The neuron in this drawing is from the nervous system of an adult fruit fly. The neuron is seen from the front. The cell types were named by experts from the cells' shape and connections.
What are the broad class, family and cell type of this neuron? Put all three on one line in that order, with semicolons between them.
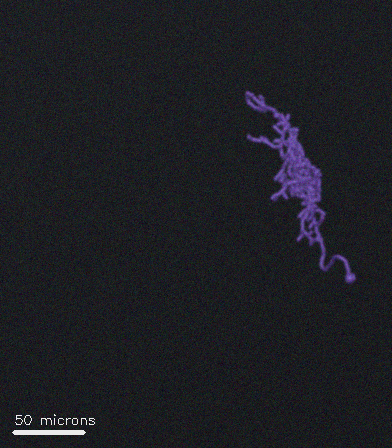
nerve-cord intrinsic neuron; hemilineage 16B; IN16B068_b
